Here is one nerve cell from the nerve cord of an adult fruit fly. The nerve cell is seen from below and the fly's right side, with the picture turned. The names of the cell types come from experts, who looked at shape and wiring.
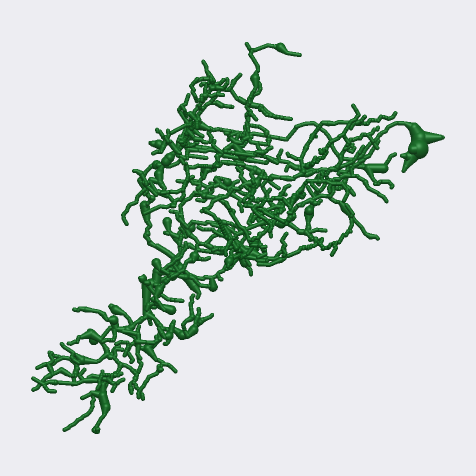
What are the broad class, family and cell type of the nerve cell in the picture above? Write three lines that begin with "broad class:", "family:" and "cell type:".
broad class: nerve-cord intrinsic neuron
family: hemilineage 19A
cell type: IN19A099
